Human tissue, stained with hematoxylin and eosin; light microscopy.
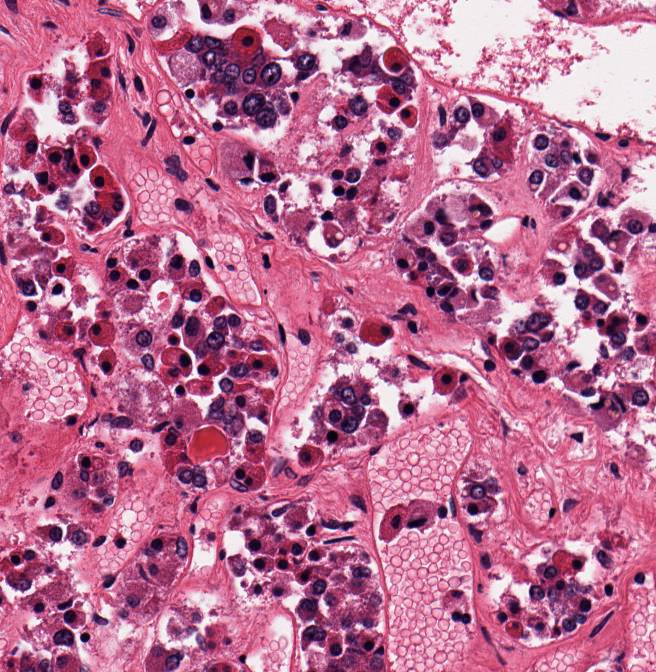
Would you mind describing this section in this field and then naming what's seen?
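Cells arranged in rounded nests and cords, divided by thin pink fibrous strands throughout the field. Nest nuclei round and dark; small nucleolus visible in many. Strands carry scattered thin, elongated dark nuclei. Clear spaces between many cells within nests: artefact of shrinkage during processing. Tissue: pituitary.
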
